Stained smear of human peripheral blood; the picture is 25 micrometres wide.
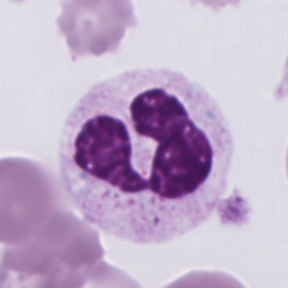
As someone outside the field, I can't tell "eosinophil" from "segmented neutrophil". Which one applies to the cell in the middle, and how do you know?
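I'd call this a segmented neutrophil. The cytoplasm is plentiful and pale pinkish-lilac, with fine, faint pinkish-violet granules.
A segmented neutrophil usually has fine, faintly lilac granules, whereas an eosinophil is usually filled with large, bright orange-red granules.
The lobed nucleus has a deep cleft opening upward in the middle, and its chromatin is dark purple and coarsely clumped.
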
